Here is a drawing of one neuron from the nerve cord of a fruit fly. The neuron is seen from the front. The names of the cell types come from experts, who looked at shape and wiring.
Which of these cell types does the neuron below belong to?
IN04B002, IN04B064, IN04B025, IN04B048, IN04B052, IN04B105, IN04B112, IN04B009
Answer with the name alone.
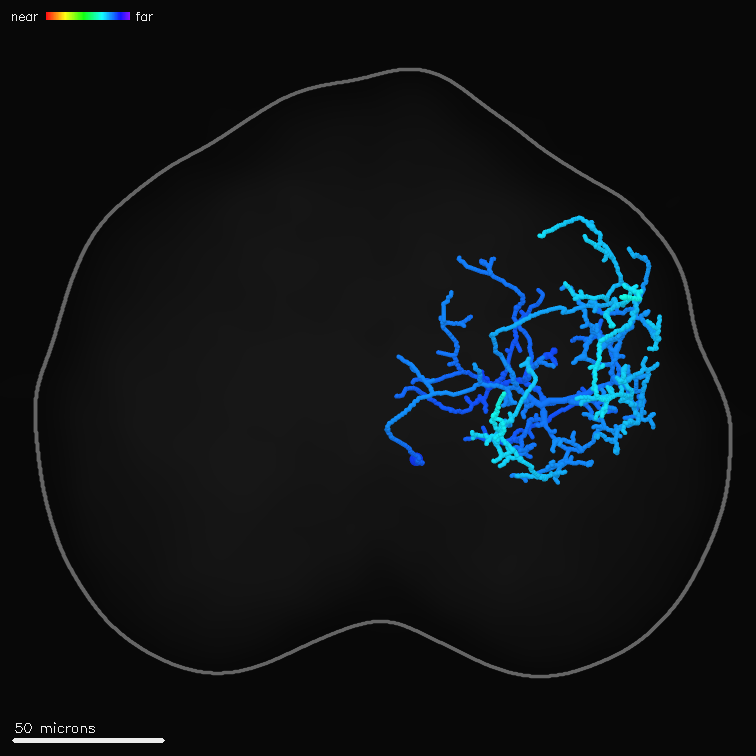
IN04B052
